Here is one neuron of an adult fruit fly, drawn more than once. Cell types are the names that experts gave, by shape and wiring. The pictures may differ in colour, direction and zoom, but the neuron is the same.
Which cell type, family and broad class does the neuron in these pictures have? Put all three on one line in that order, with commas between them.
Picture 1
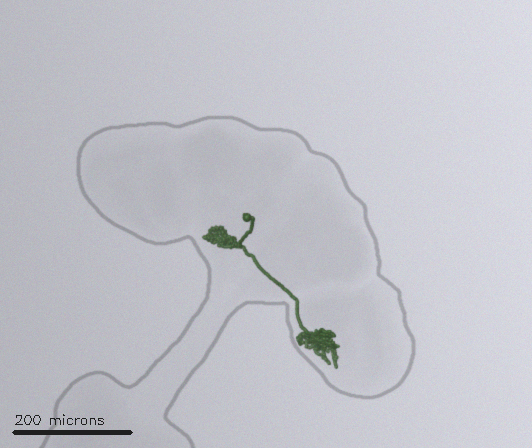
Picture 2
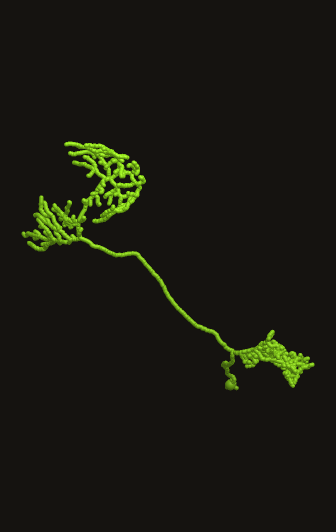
V1, hemilineage DM1_posterior, visual centrifugal neuron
